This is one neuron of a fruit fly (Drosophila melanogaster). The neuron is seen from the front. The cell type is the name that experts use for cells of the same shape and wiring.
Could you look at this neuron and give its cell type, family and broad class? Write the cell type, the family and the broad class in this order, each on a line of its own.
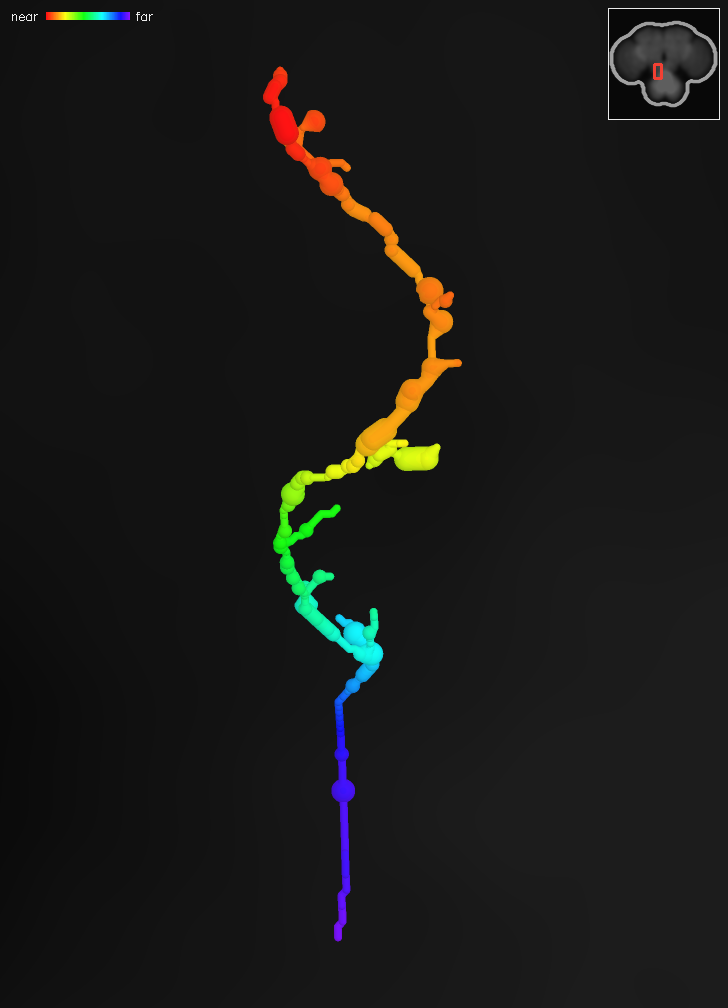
claw_tpGRN
class gustatory
sensory neuron entering the brain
